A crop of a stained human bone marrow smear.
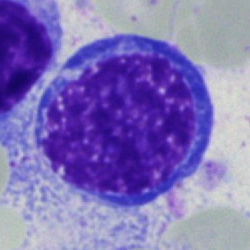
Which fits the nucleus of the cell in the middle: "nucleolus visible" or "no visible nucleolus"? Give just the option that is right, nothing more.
No visible nucleolus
